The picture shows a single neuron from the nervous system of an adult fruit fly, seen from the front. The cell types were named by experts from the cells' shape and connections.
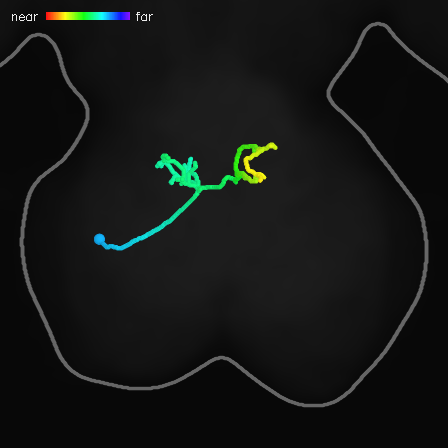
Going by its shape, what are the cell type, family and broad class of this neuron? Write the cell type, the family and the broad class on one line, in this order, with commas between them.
IN08B108, hemilineage 08B, nerve-cord intrinsic neuron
